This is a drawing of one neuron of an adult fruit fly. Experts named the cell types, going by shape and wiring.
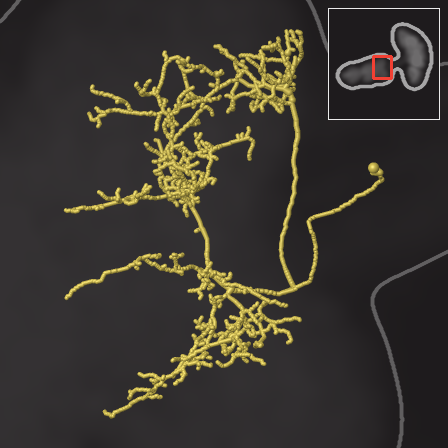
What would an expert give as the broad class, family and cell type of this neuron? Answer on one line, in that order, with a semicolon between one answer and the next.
nerve-cord intrinsic neuron; hemilineage 01A; IN01A025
